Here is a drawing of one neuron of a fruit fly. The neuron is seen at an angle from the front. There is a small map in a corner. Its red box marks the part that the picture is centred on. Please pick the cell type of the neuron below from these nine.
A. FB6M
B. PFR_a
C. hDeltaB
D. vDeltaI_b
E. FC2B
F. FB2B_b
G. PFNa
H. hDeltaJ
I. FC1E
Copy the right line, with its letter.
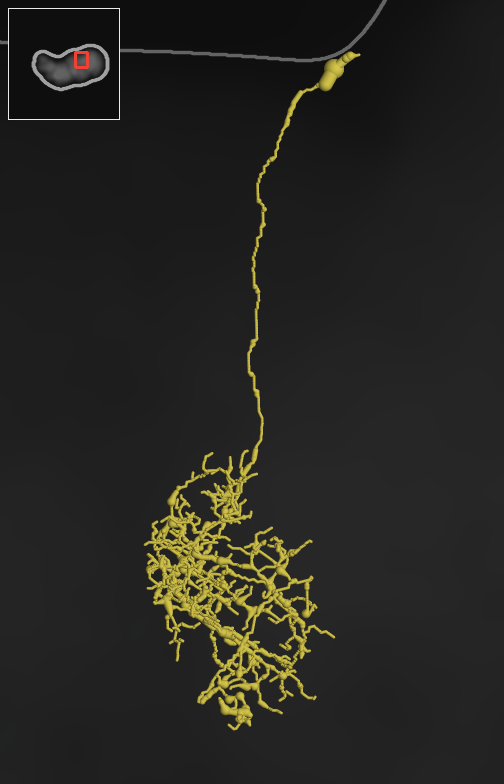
E. FC2B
